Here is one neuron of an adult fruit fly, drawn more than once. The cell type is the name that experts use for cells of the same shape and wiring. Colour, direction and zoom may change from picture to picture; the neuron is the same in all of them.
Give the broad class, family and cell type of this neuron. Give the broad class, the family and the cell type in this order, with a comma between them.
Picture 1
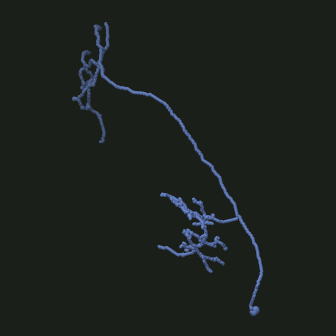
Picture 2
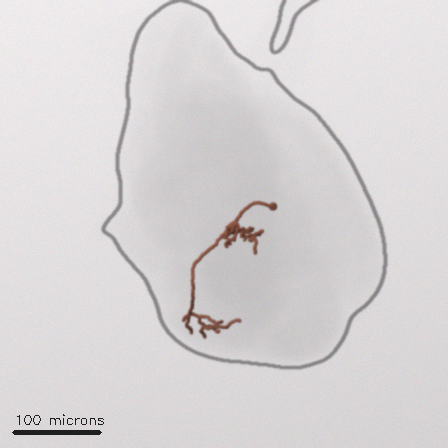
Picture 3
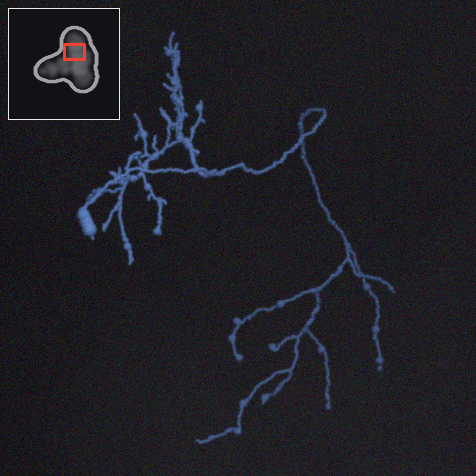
central-brain intrinsic neuron, hemilineage DL1_ventral, SMP578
